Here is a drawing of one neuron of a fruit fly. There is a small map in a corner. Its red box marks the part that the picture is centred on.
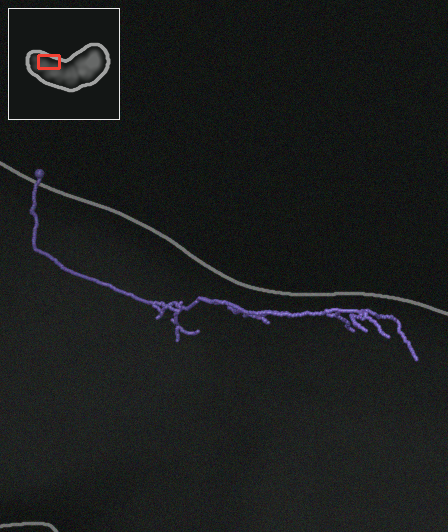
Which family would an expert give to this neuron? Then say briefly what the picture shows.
Its family is hemilineage 03B. This is a nerve-cord intrinsic neuron. In this view it is wider than it is tall.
